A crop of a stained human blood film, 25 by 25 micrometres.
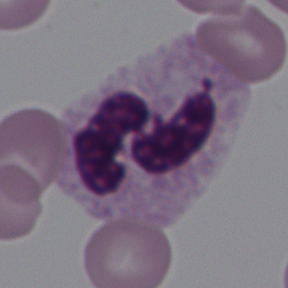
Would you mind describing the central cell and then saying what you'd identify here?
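Look first at the nucleus: it forms two main masses lying side by side. At the top end of the right-hand mass, notice the small dark knob. Fine lilac granules are scattered all through the cytoplasm, and the outline stays smooth, with no surface projections. This cell is a segmented neutrophil.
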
